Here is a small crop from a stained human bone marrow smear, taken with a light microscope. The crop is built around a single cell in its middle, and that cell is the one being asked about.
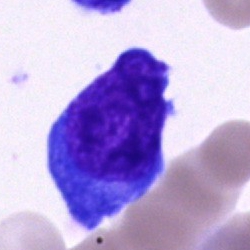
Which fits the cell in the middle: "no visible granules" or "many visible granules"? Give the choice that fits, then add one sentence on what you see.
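No visible granules. No distinct granules can be seen in the cytoplasm.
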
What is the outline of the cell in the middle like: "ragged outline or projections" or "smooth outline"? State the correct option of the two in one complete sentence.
The border of the cell is ragged or frayed, or shows projections, blebs or tags.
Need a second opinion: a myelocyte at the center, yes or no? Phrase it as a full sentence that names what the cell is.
No, instead of being a myelocyte, the middle cell is a blast.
